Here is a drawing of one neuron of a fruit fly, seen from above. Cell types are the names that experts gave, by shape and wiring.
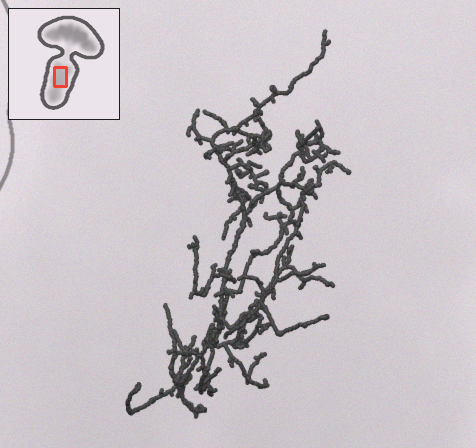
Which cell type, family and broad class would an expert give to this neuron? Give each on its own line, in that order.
IN05B061
hemilineage 05B
nerve-cord intrinsic neuron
